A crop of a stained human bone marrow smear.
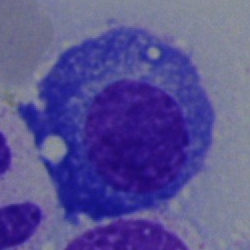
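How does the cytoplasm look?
Abundant, and stained deep blue.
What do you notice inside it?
Two clear round vacuoles, the larger on the left, and no distinct granules.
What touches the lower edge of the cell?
The nucleus of another cell.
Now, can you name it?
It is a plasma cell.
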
